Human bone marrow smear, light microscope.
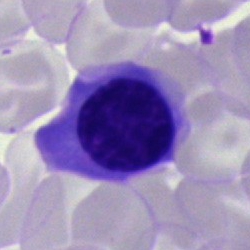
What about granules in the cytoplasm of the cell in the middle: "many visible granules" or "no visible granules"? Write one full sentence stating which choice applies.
There are no visible granules in its cytoplasm.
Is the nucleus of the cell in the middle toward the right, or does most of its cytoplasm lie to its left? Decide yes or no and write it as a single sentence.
Yes, the bulk of its cytoplasm is found to the left of the nucleus.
